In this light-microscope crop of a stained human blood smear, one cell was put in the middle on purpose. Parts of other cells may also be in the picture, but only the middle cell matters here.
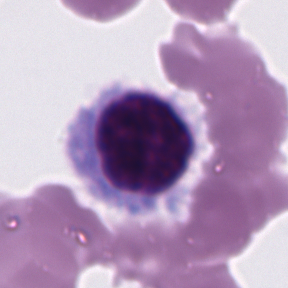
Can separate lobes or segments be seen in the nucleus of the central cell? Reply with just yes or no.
No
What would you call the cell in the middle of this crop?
hairy cell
